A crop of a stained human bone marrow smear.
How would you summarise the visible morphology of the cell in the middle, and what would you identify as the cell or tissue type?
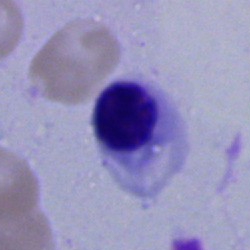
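Notice the nucleus set off-centre toward the upper left. Its chromatin is dense and very dark purple, showing little inner detail. Pale blue-grey cytoplasm spreads mostly below it and to its right. The outline is irregular, narrowing toward the bottom. This is an erythroblast.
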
